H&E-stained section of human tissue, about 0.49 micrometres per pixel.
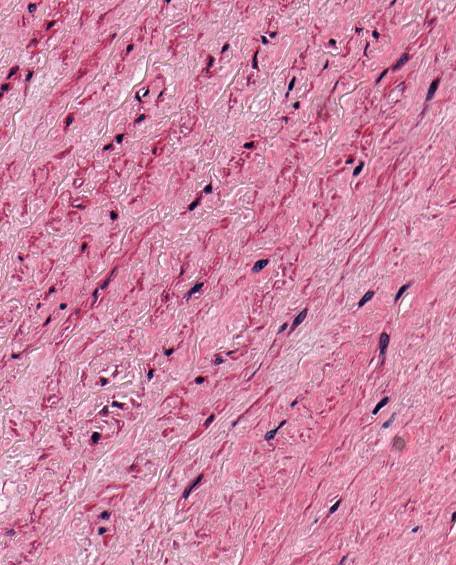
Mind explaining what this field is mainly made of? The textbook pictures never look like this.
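Tunica media of an artery fills this field. Check one: dark purple, elongated, spindle-shaped nuclei.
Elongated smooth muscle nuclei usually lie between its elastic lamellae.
Check two: many nuclei are slightly wavy, with no visible cytoplasm, since cell outlines merge with the fibres. Check three: fibrous connective tissue throughout, no epithelium, and narrow white clefts running between bundles along the fibres.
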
